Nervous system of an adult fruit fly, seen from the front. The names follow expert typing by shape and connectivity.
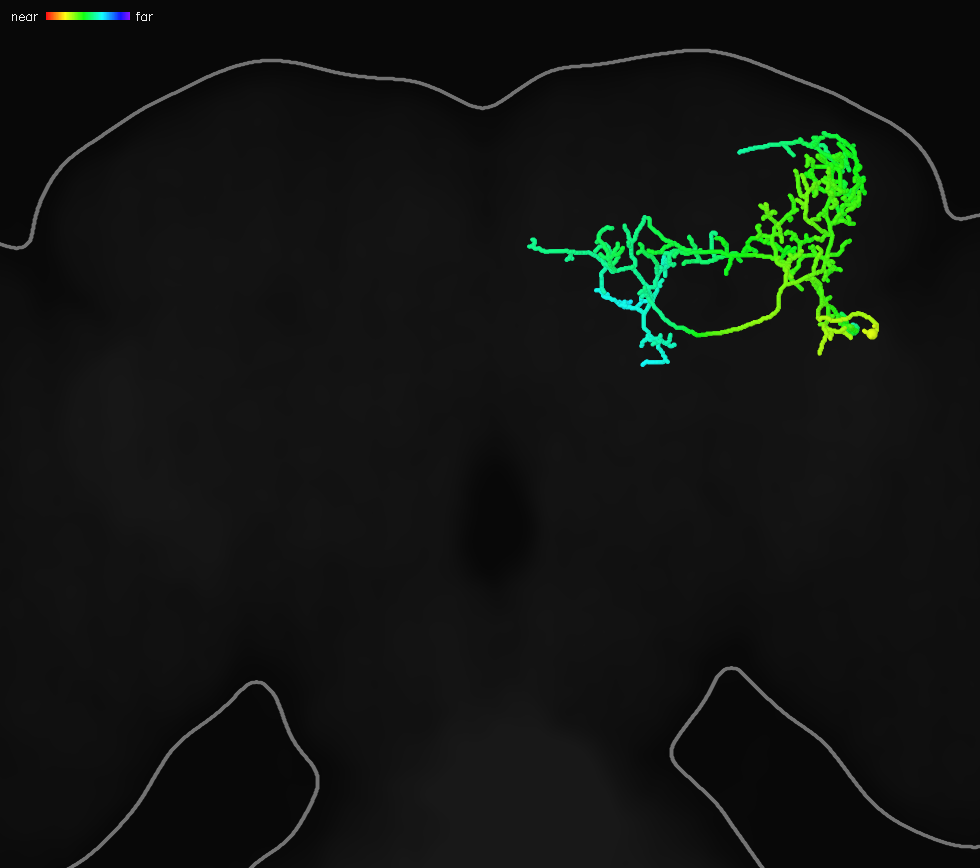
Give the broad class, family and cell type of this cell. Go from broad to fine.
central-brain intrinsic neuron; hemilineage SLPa&l1_anterior; CB3906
